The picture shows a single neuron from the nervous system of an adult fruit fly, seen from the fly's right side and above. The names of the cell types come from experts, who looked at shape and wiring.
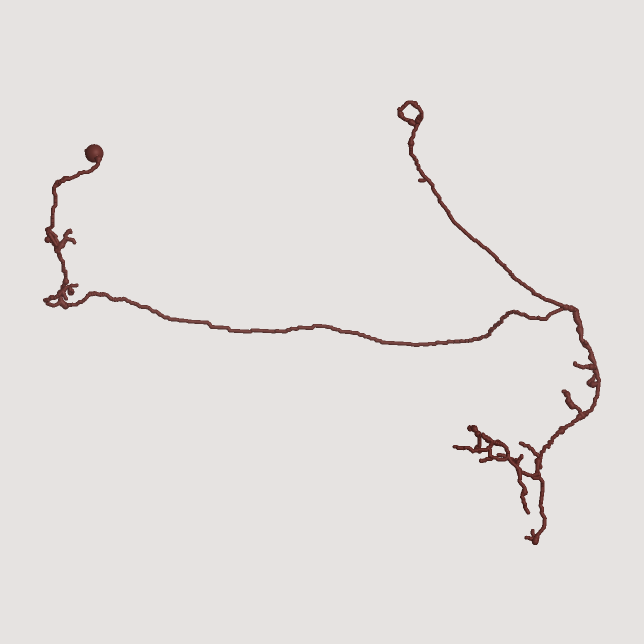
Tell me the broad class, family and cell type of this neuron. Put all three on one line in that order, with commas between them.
central-brain intrinsic neuron, class Kenyon Cell, KCa'b'-ap1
